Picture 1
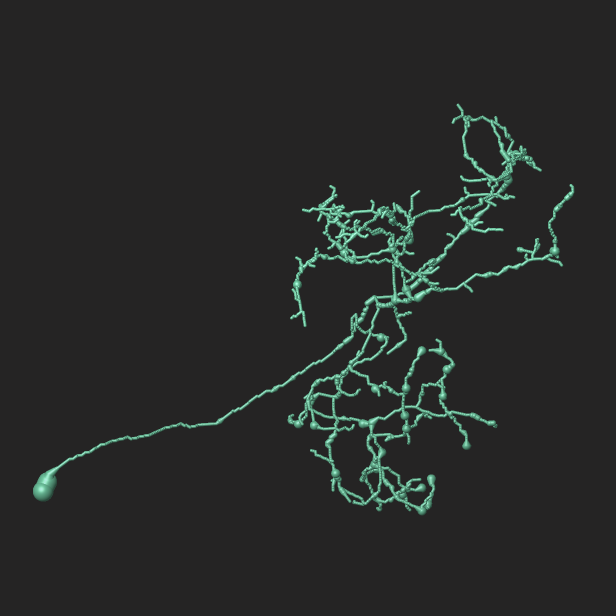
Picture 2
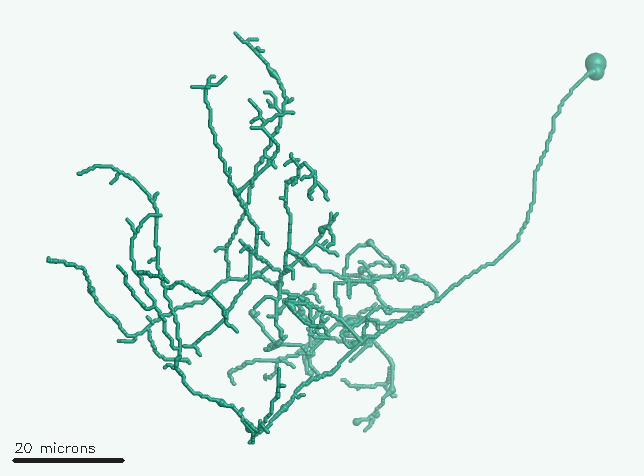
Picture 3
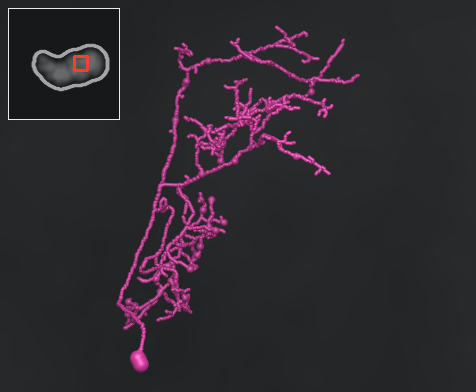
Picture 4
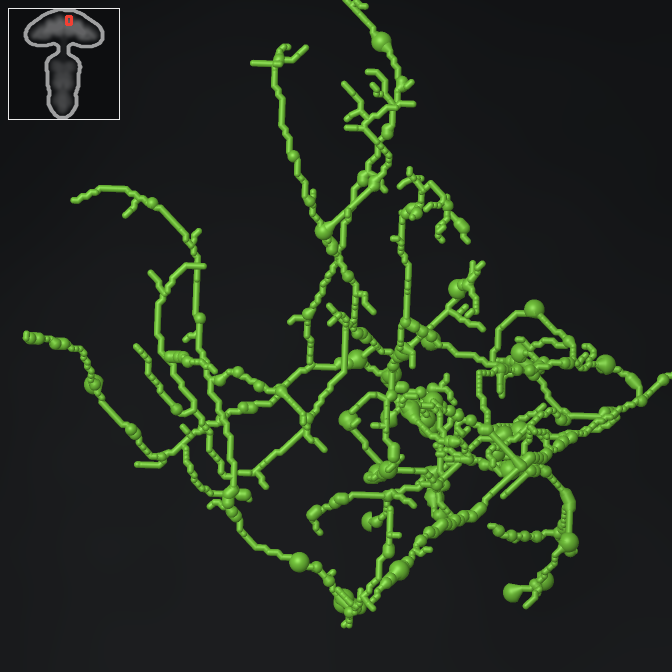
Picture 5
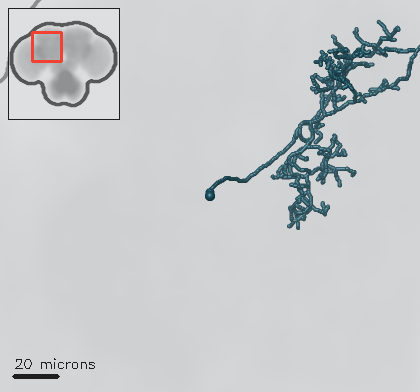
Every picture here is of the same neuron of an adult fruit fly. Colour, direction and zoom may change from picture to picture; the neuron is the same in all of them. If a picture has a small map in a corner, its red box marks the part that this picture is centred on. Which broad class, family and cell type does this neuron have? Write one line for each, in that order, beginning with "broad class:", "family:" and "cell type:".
broad class: central-brain intrinsic neuron
family: hemilineage EBa1
cell type: CB2469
